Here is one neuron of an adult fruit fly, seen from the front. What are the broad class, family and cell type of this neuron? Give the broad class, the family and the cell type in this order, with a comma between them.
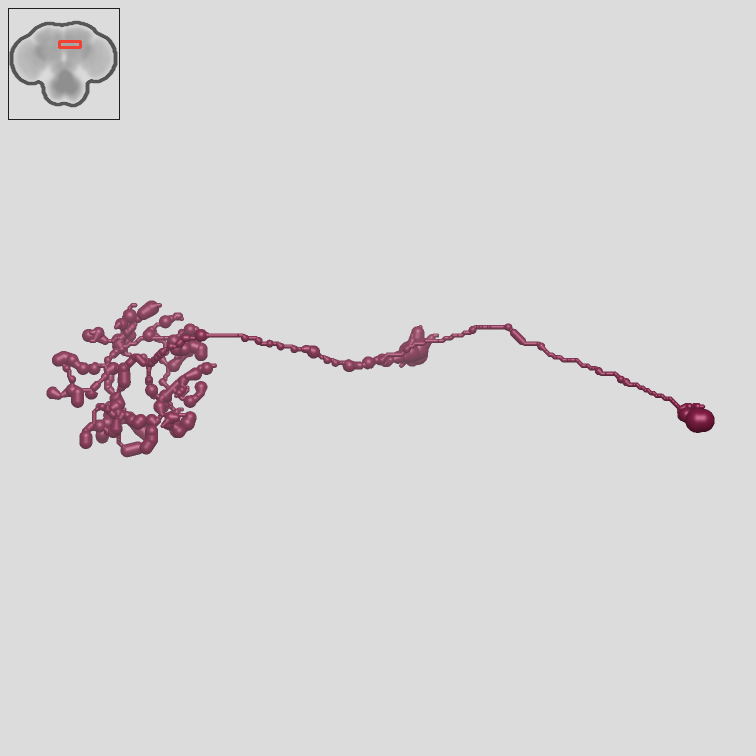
central-brain intrinsic neuron, hemilineage EBa1, ER3p_b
